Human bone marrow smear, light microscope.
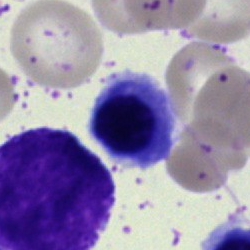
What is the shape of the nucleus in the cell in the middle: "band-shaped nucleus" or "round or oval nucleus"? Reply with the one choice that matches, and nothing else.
Round or oval nucleus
